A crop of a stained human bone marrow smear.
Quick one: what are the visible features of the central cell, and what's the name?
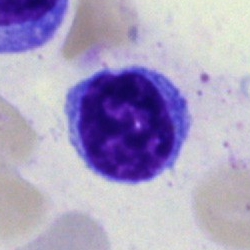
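Blue cytoplasm, present only as a thin rim around the nucleus, contains no visible granules and no visible vacuoles. Cell type: lymphocyte.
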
